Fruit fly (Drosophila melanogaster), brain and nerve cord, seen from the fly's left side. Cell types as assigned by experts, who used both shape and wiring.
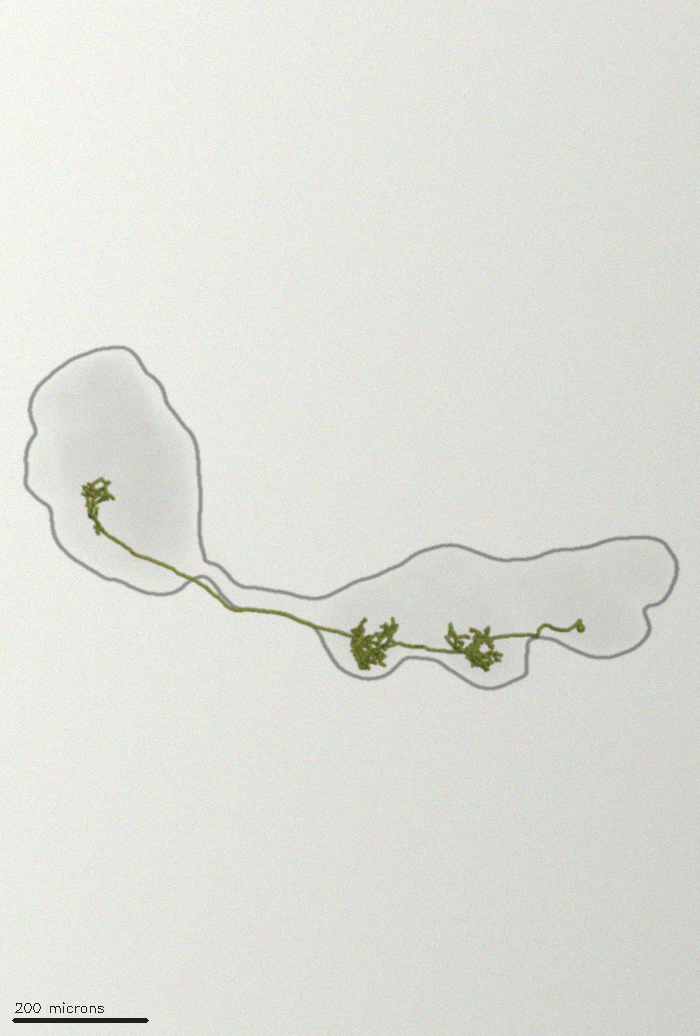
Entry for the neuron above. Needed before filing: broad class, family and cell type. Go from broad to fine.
ascending neuron; hemilineage 09B; AN09B060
